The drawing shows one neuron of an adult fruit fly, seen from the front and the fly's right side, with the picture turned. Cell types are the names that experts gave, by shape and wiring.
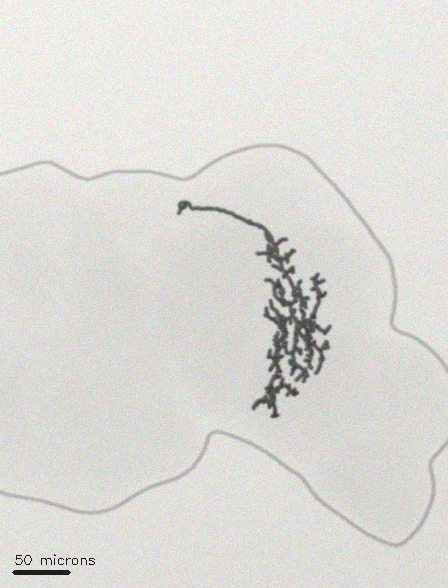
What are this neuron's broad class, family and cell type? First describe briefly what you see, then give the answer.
From top to bottom in the picture it spans about 200 microns. As drawn here it is taller than it is wide. This is an optic-lobe intrinsic neuron. Its family is Cm. It is of cell type Cm13.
